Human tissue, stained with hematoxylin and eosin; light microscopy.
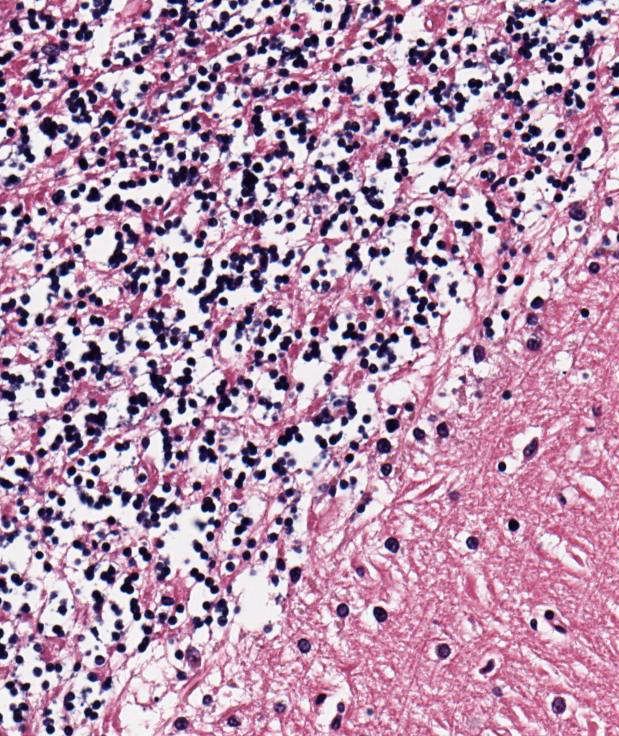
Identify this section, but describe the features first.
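An oblique border divides a dense cellular region, left and upper left, from a pale pink, sparsely cellular region, lower right. Small, round, very dark nuclei with scant cytoplasm crowd the dense region, amid a loose pink fibrillary meshwork with small clear spaces. This is cerebellum.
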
